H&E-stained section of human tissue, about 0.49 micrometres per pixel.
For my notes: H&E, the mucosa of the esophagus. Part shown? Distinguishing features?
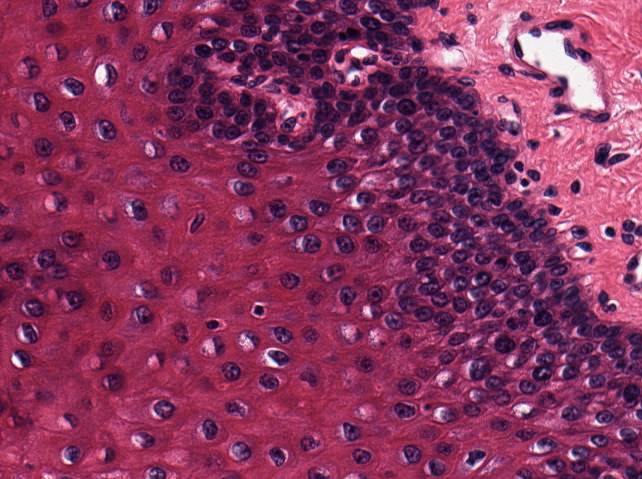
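Most of the field is stratified squamous nonkeratinized epithelium, with connective tissue only at the upper right. The border between them runs diagonally from the top centre to the right edge. Along it, look at the basal cells: small and crowded, with dark nuclei. Move left, away from the border, and the cells become larger and polygonal, with abundant pink cytoplasm.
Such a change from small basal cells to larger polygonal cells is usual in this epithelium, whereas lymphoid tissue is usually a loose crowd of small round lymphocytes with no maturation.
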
